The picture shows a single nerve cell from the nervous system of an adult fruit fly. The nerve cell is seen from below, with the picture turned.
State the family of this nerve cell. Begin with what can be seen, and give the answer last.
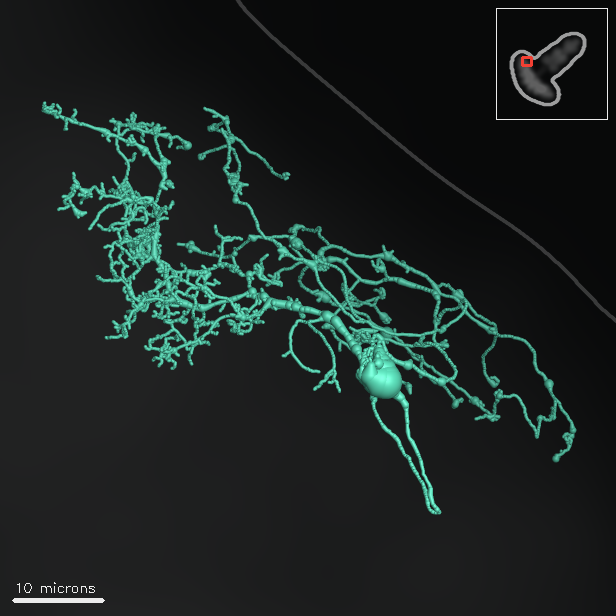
Its cell body lies in the middle of the picture. From left to right in the picture it spans about 60 microns. This is an optic-lobe intrinsic neuron. Its family is LPi.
